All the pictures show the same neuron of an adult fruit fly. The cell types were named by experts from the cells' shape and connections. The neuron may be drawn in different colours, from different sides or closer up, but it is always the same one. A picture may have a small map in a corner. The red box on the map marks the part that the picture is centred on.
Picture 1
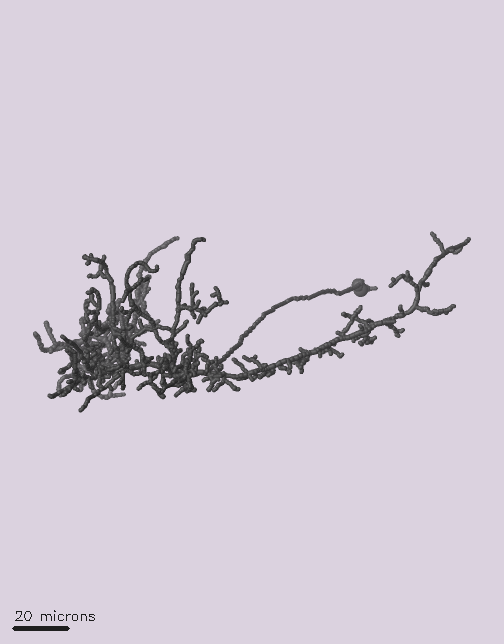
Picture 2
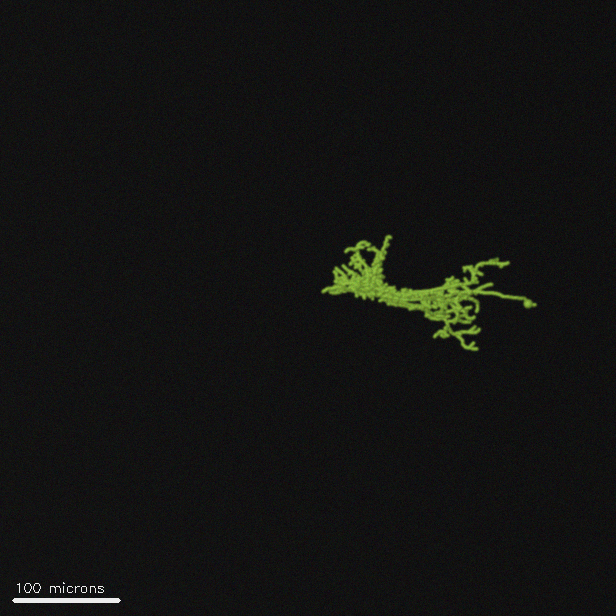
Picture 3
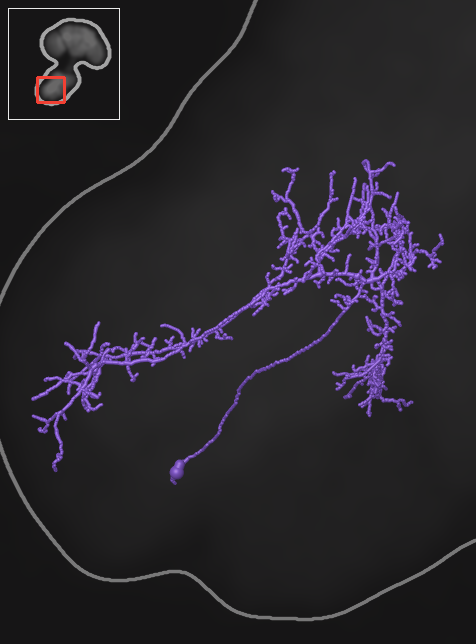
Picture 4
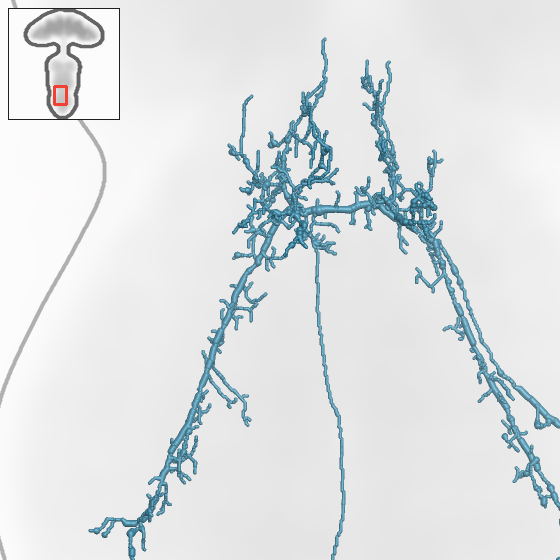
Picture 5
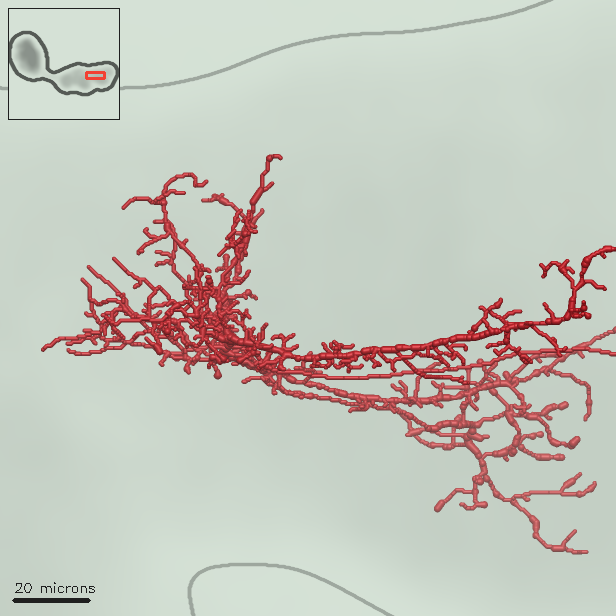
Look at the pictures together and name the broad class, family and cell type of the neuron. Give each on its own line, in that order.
nerve-cord intrinsic neuron
hemilineage 12B
IN12B018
